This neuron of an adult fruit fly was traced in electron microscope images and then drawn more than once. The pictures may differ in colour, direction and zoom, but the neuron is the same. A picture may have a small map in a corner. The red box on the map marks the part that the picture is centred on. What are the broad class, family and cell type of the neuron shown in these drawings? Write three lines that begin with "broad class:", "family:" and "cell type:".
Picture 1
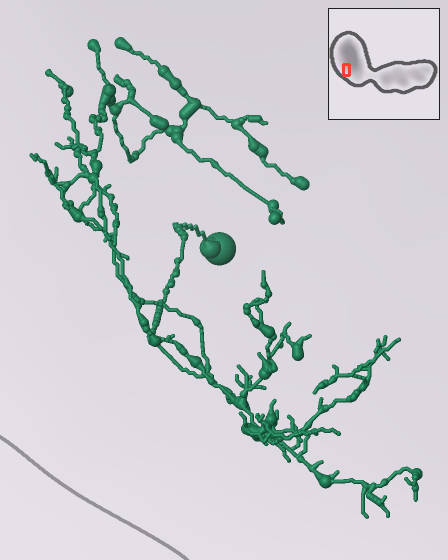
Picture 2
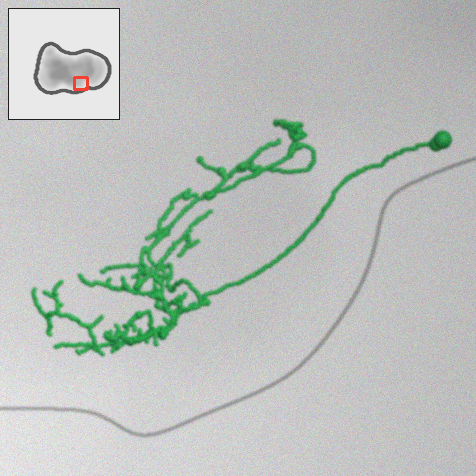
broad class: central-brain intrinsic neuron
family: hemilineage MD_SA1
cell type: GNG610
